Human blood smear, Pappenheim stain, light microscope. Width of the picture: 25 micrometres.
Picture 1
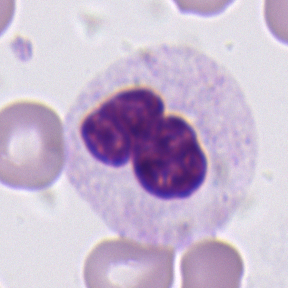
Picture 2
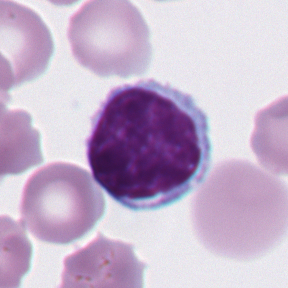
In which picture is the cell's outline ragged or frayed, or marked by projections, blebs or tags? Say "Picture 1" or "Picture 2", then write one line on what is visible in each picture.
Picture 2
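Picture 1: The cell has a round, smooth outline.
Picture 2: The cell border is finely ragged rather than smooth.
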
